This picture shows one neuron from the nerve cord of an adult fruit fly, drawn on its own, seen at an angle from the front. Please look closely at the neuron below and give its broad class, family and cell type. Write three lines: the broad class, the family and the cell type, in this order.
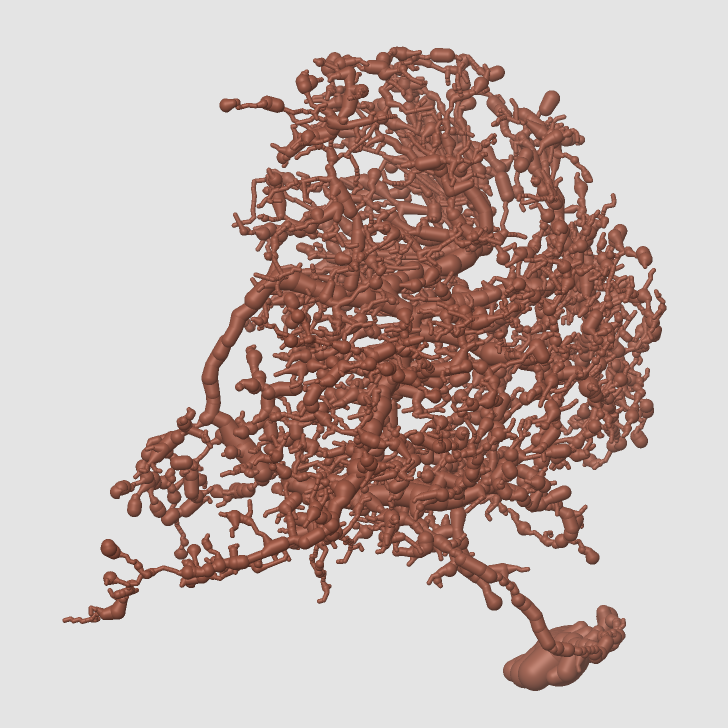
nerve-cord intrinsic neuron
hemilineage 08A
IN08A002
